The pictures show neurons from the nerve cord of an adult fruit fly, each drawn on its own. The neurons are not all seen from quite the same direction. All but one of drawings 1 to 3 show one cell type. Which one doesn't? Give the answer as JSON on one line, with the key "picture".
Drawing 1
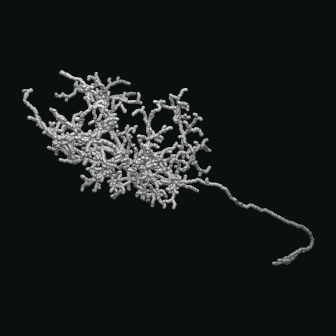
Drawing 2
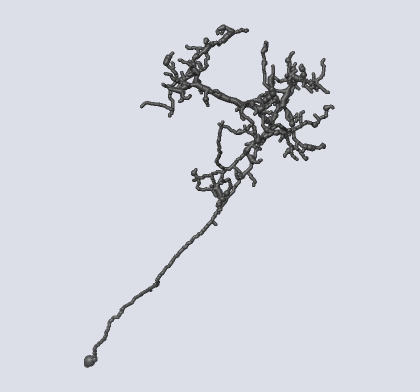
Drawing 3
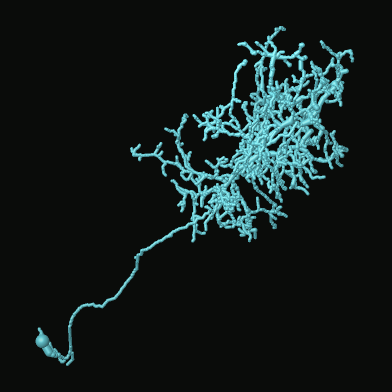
{"picture": 2}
